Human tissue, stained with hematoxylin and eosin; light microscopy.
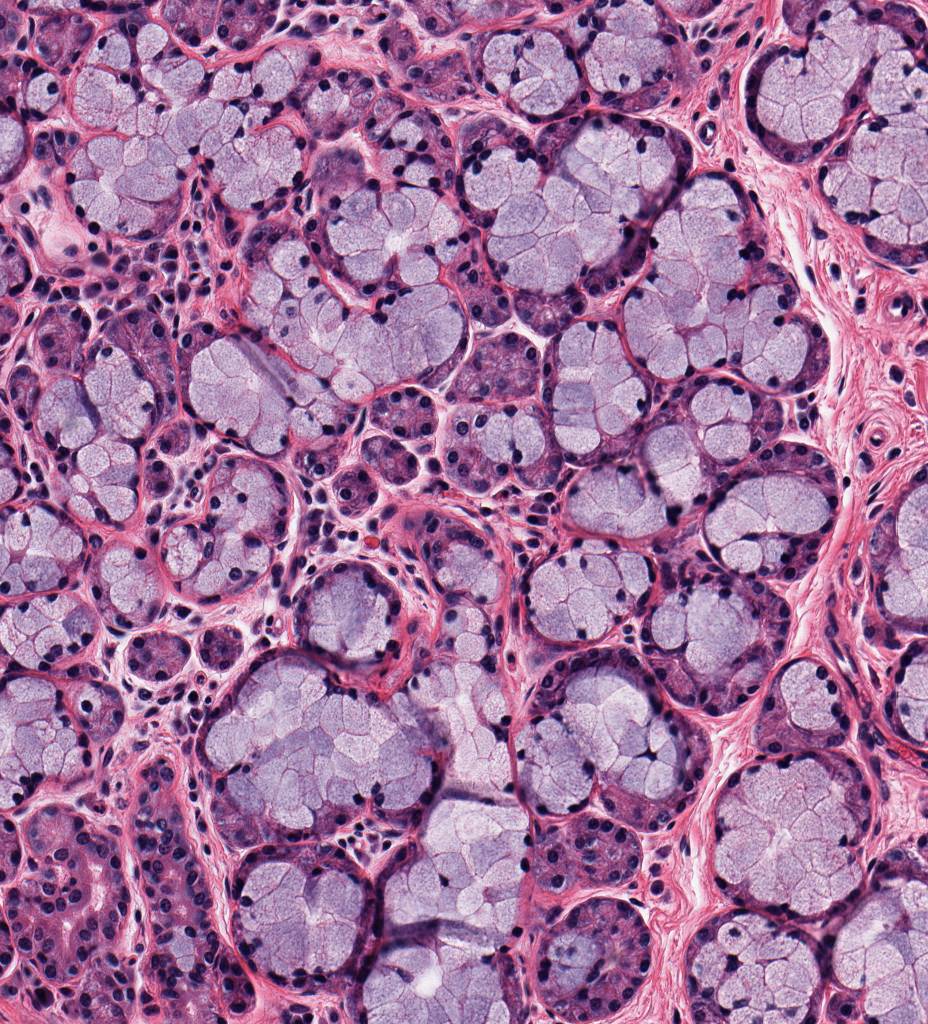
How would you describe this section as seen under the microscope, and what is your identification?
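Closely packed rounded acini fill the field, separated by thin strands of connective tissue. Most consist of mucous cells with pale, greyish-blue, finely foamy cytoplasm and dark nuclei flattened against the outer edge. Scattered among them, chiefly in the centre and left, are smaller serous acini with darker purple granular cytoplasm and round nuclei. This is minor salivary gland.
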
